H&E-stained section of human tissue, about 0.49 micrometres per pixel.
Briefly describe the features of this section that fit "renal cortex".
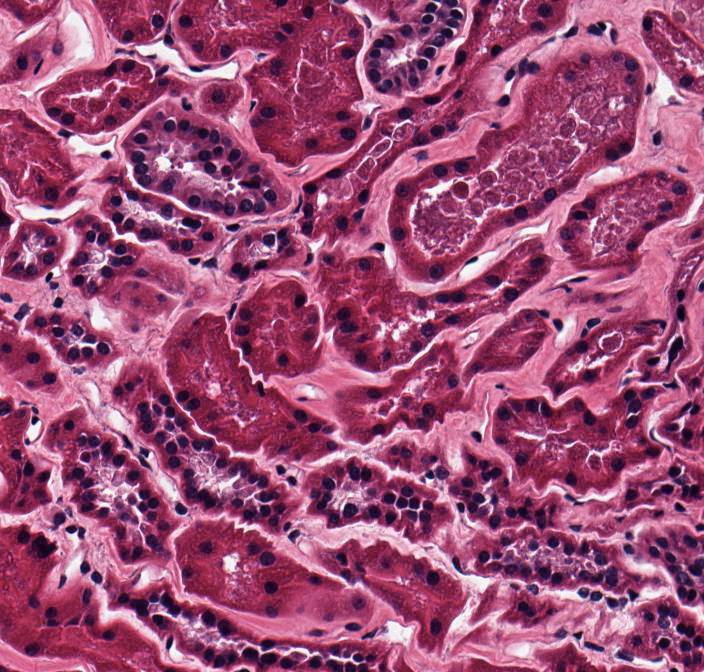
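On the side of renal cortex: many tubules are lined by cells with abundant, deeply eosinophilic, granular cytoplasm.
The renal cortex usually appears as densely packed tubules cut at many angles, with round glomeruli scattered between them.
Also present: tubules toward the lower left and along the bottom edge, whose lining cells have crowded, dark, round nuclei and little cytoplasm. Throughout, the lining nuclei are round and dark, without prominent nucleoli. Open to question: the pink stroma between tubules, which holds scattered flat, elongated nuclei.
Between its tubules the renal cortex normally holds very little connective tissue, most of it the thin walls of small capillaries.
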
